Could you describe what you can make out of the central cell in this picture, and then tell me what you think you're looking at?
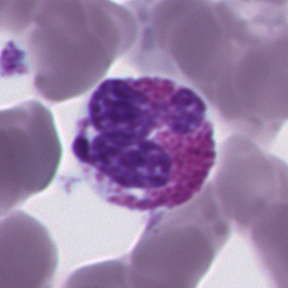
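Separate lobes make up the nucleus. Coarse, rounded red-pink granules pack the cytoplasm. They show most plainly on the right side of the cell, beside the nucleus. This is an eosinophil.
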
